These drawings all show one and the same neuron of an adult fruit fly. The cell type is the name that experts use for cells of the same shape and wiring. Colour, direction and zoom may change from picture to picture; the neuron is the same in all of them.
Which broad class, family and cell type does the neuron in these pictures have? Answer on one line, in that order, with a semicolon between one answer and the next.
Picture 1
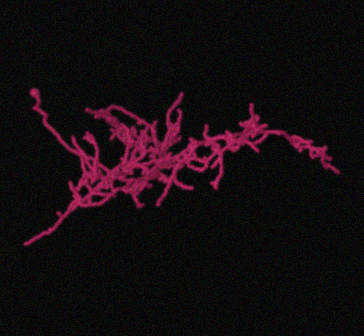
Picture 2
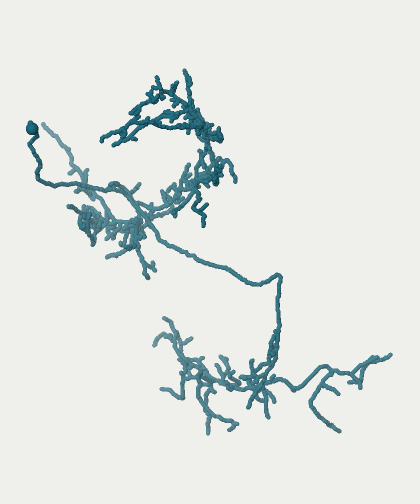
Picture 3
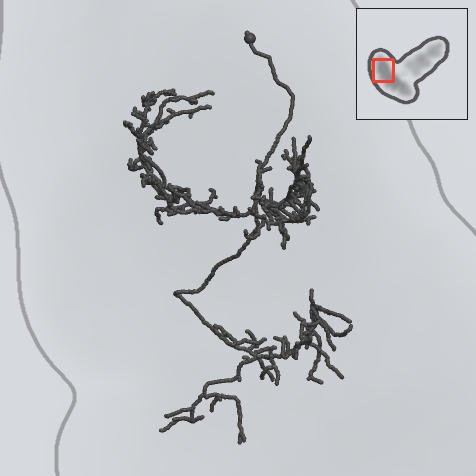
central-brain intrinsic neuron; hemilineage VLPd&p1_posterior; SMP246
